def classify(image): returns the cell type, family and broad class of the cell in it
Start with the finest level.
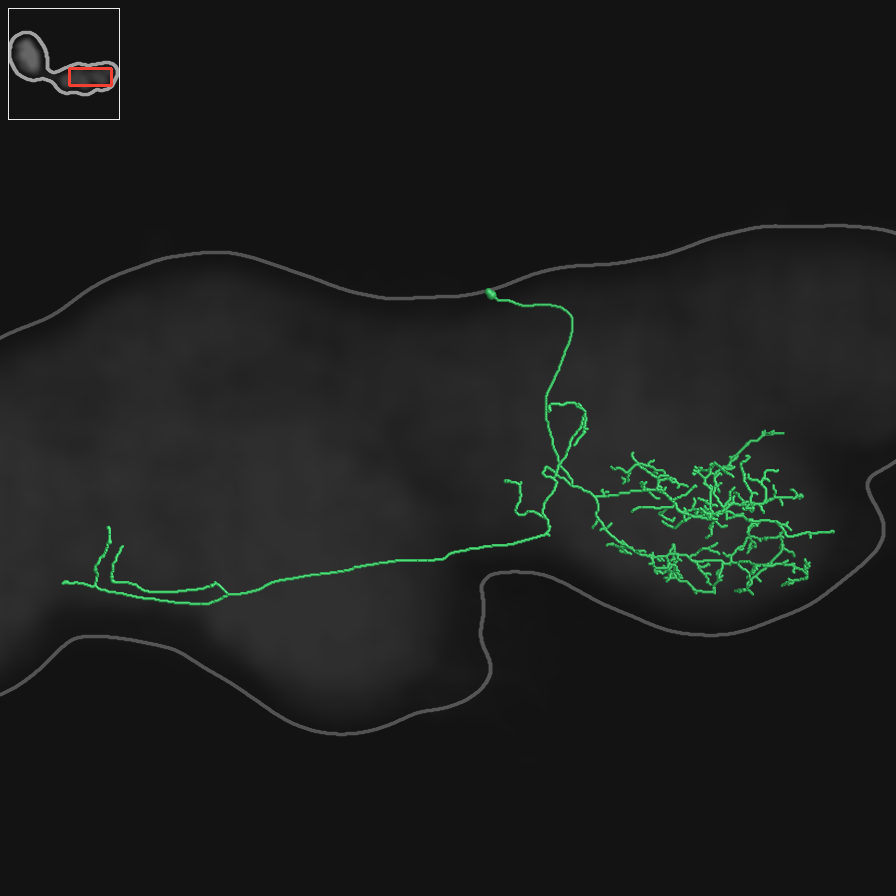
IN23B068; hemilineage 23B; nerve-cord intrinsic neuron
